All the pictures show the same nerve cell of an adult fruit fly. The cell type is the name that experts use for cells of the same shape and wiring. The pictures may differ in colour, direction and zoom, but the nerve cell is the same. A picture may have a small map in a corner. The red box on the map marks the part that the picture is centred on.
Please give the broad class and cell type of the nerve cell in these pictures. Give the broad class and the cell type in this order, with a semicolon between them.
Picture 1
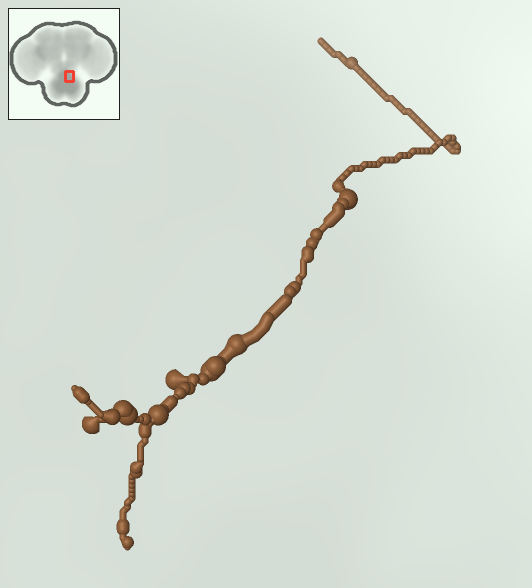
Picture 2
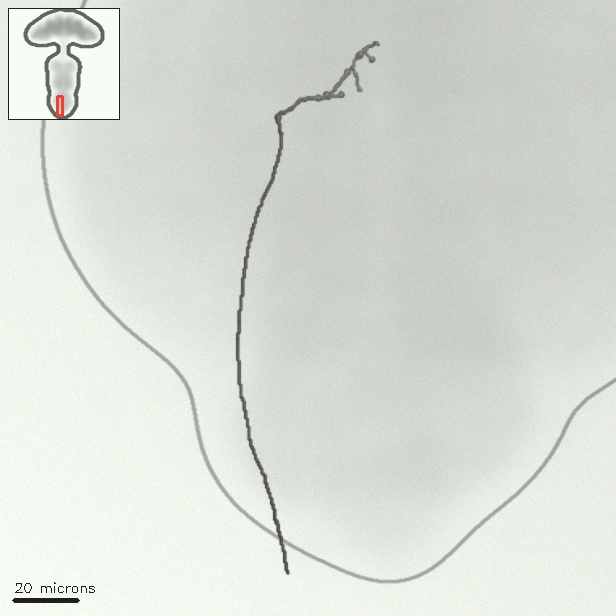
sensory neuron entering the nerve cord; SNxx06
